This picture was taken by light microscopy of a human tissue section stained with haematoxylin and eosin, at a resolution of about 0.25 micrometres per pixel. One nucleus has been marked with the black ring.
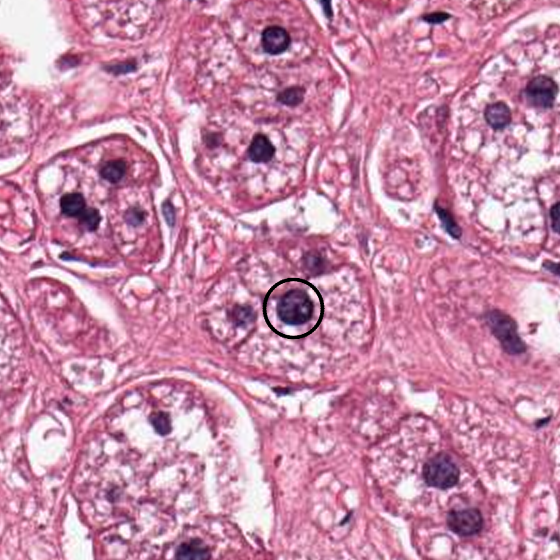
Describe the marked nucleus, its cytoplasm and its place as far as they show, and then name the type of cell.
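The nucleus sits near the middle of the cell. The cytoplasm is plentiful, pale pink, and filled with many small clear vacuoles that give it a bubbly, foamy texture. The cell lies in a rounded cluster with other nucleated cells, and the cluster is enclosed by thin pink fibrous strands. This is an adrenal cortical cell.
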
